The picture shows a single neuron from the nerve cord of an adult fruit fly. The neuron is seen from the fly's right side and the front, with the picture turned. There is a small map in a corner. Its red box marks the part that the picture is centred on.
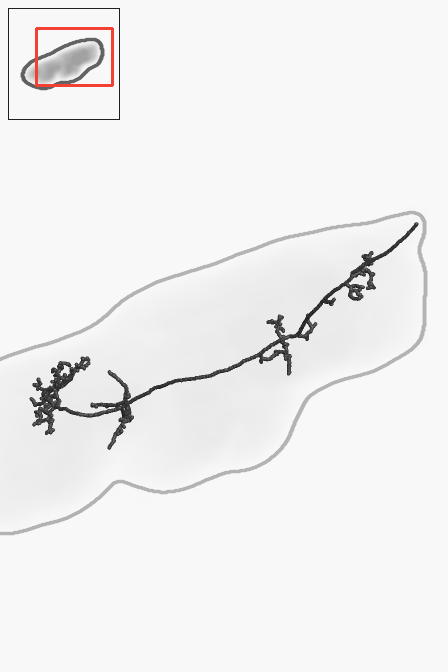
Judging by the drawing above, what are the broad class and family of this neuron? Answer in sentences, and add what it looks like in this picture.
It is a descending neuron. Its family is DNg. The drawing shows no cell body. In this view it is wider than it is tall.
